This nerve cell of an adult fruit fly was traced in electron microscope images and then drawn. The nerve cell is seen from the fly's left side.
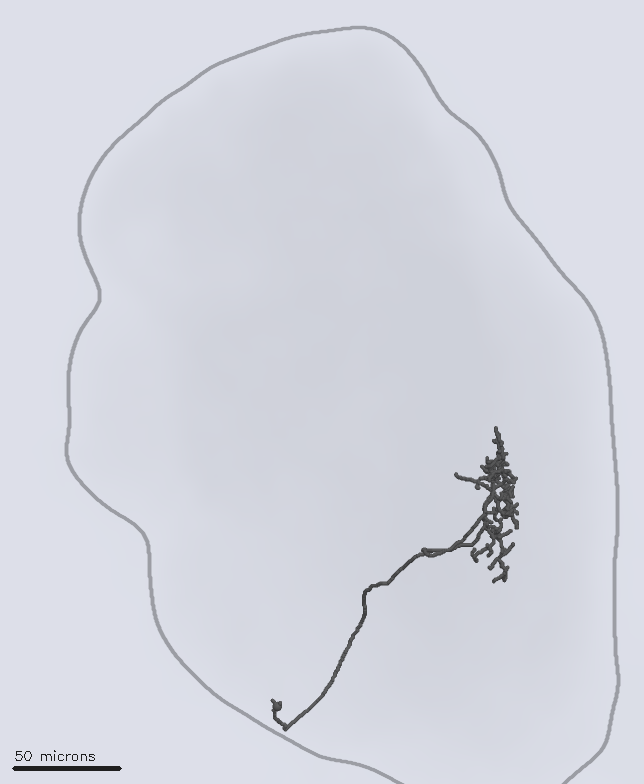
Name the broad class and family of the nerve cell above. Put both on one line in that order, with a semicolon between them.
central-brain intrinsic neuron; hemilineage MX3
